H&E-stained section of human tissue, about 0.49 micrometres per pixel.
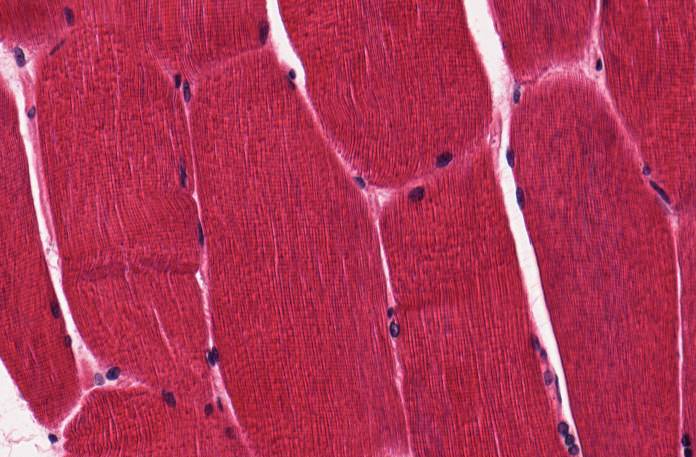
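Skeletal muscle, where the fibre cytoplasm stains a deep red and shows fine cross-striations all the way through. Notice the nuclei sit at the edges of the fibres, not in their centres, and they're small, dark purple and oval to flattened.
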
